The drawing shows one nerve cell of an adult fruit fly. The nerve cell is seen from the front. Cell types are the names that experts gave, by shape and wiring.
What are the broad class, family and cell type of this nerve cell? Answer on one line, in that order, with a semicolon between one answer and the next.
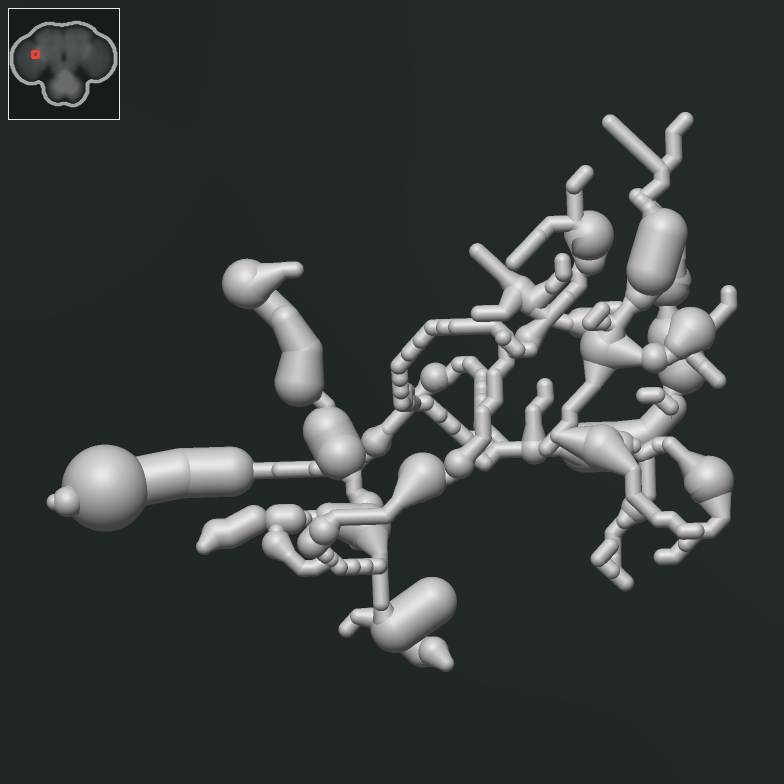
optic-lobe intrinsic neuron; T; T5a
